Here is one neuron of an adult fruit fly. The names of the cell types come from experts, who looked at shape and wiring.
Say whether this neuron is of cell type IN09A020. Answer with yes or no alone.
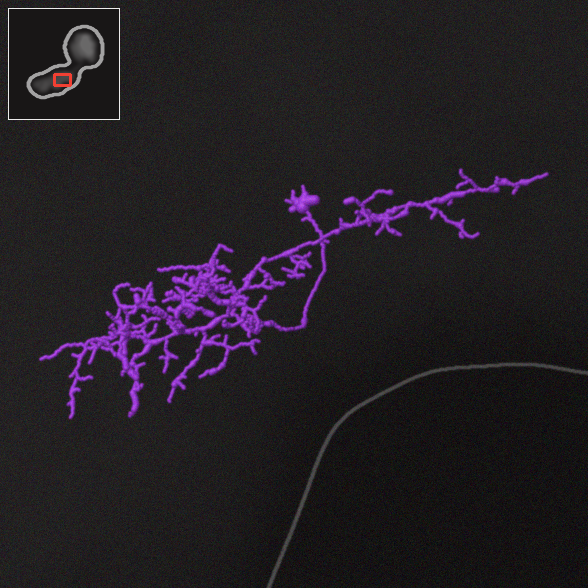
yes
